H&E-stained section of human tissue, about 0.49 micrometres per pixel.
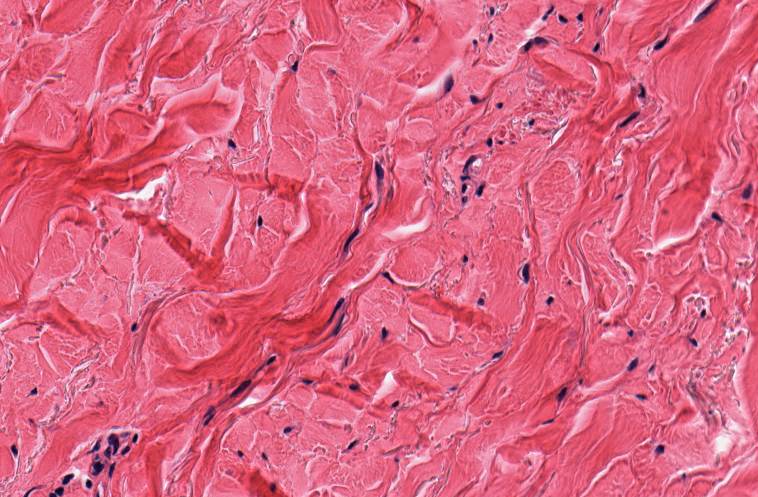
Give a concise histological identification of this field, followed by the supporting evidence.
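Dermis fills this field. Notice how the thick, wavy collagen bundles run in many different directions and stain a deep pink with eosin.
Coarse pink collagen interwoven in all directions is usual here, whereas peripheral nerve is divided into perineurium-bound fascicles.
Between the bundles lie only sparse, small, dark, slender fibroblast nuclei, scattered singly.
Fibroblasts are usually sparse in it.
You won't find epithelium anywhere in the field.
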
